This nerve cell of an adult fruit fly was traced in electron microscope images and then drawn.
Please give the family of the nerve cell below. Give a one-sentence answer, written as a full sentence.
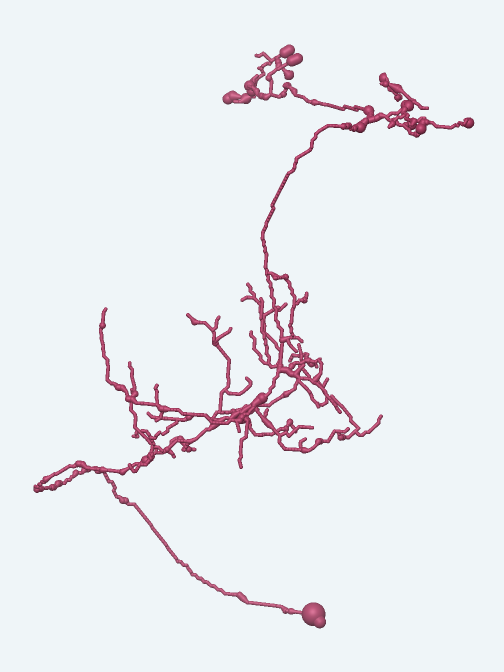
Grouped by family, the nerve cell goes with class CX.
